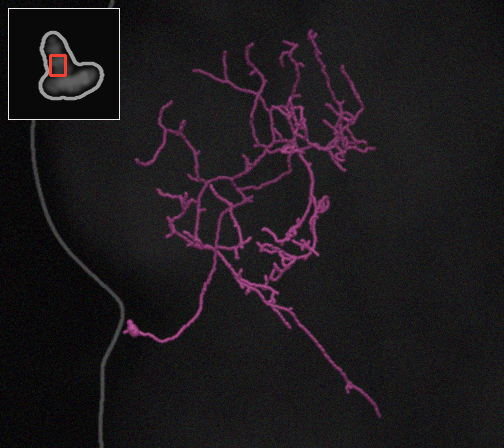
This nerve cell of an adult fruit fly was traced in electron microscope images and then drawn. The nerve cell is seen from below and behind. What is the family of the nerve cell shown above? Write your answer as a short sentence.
The family is hemilineage 03B.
